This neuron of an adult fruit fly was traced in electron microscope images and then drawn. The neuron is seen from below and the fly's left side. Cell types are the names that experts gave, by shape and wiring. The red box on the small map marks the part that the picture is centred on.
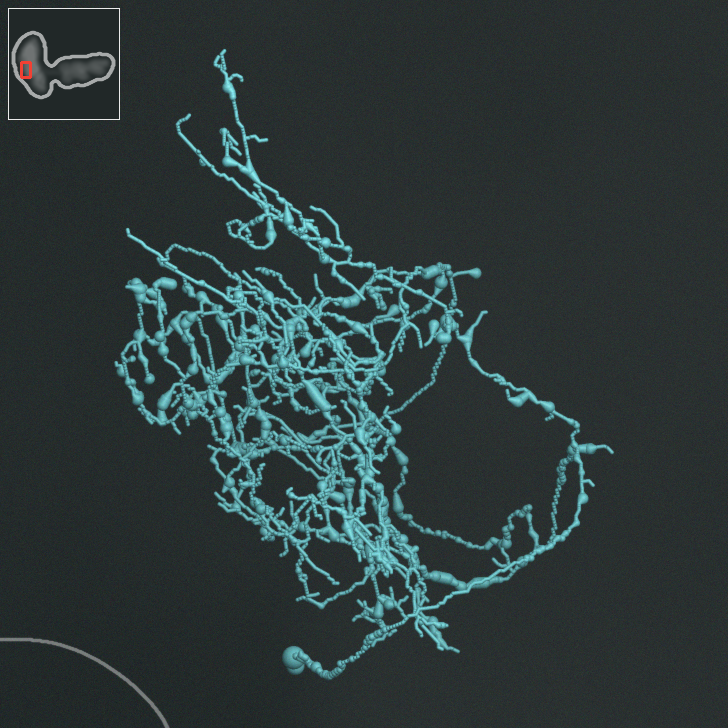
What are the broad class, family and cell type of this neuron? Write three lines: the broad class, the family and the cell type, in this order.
central-brain intrinsic neuron
hemilineage MD3
GNG350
